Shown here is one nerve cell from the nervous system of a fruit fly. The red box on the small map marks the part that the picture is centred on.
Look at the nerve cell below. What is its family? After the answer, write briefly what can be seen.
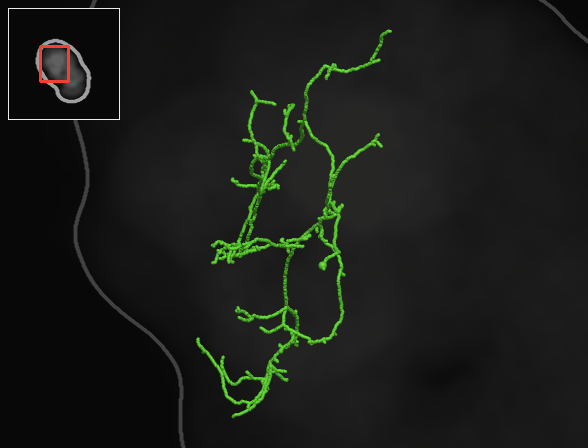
Its family is hemilineage 08B. It is a nerve-cord intrinsic neuron. The cell body can be seen in the middle of the picture. The picture shows dozens of branch ends.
